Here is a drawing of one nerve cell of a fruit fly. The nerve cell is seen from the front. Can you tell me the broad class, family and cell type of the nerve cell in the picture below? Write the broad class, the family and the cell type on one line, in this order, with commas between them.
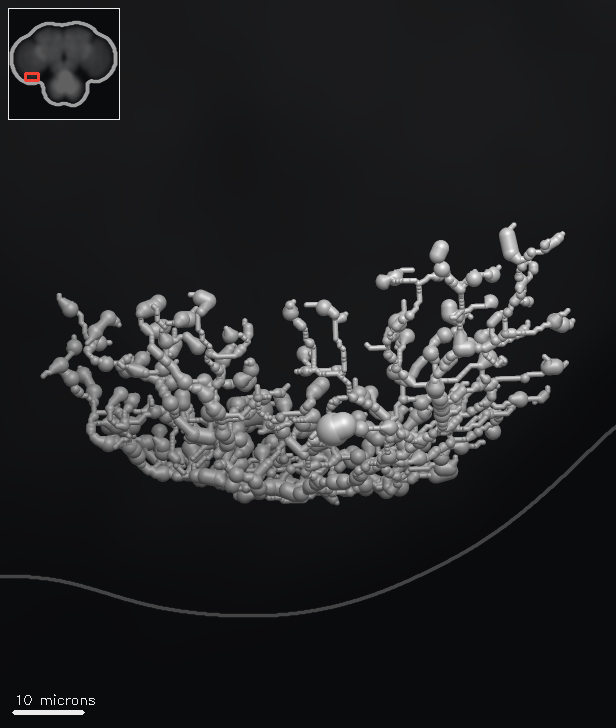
optic-lobe intrinsic neuron, Dm, Dm6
